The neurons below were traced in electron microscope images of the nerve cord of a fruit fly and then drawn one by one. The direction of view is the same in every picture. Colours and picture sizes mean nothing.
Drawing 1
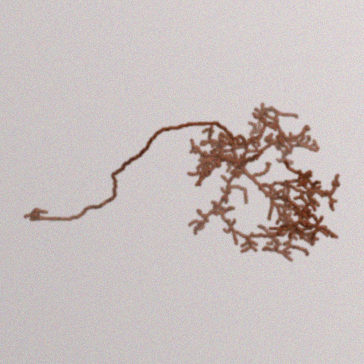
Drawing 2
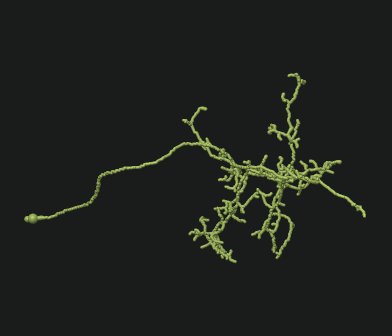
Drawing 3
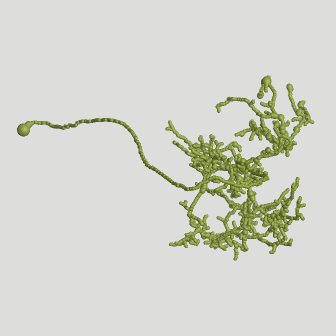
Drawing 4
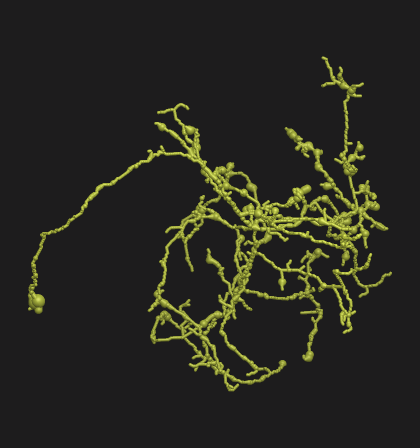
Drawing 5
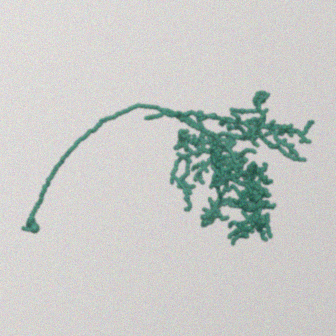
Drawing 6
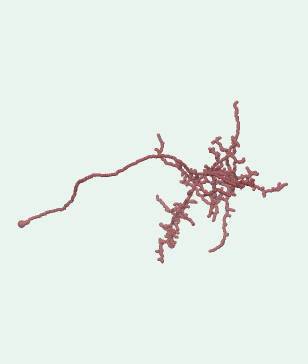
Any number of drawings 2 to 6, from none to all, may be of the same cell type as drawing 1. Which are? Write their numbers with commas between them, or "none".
3, 5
